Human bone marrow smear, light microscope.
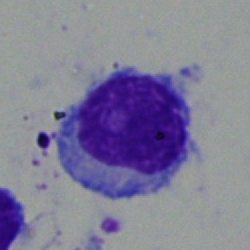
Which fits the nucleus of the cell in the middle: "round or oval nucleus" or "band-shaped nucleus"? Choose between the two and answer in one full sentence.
What the nucleus forms is one compact round or oval mass.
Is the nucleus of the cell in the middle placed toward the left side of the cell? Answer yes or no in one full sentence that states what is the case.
No, rather than to the right, most cytoplasm lies to the left of the nucleus.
